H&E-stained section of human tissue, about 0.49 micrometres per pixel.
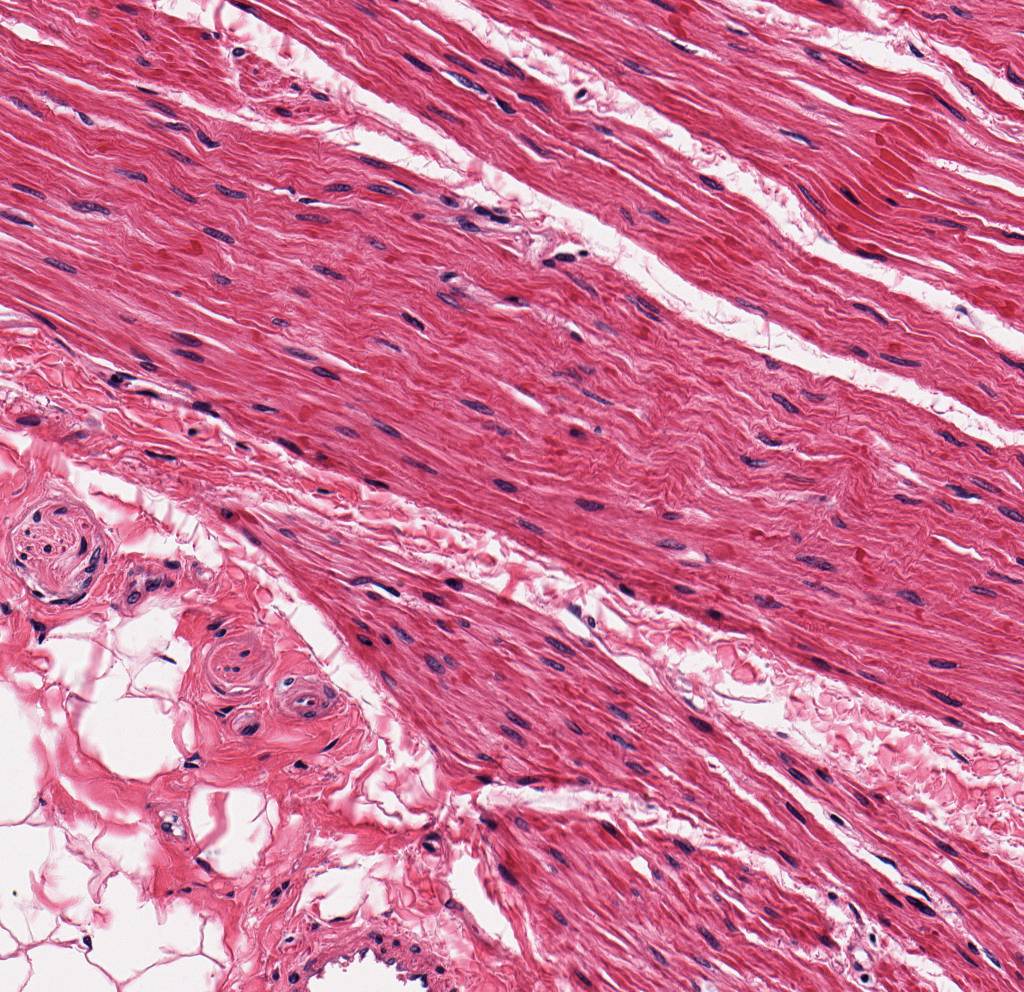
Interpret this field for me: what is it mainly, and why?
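Fibromuscular stroma. Smooth muscle bundles fill most of the field, running diagonally upper left to lower right; nuclei elongated, cigar-shaped, aligned with the fibre axis.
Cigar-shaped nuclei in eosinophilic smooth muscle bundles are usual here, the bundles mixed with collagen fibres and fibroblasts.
Thin strands of loose connective tissue separate the bundles, parallel to the fibres.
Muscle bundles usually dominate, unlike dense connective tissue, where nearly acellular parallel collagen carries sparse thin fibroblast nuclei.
No cross-striations.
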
